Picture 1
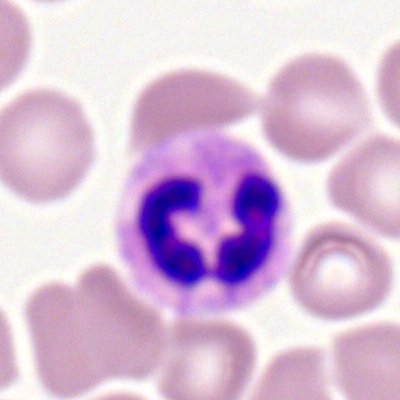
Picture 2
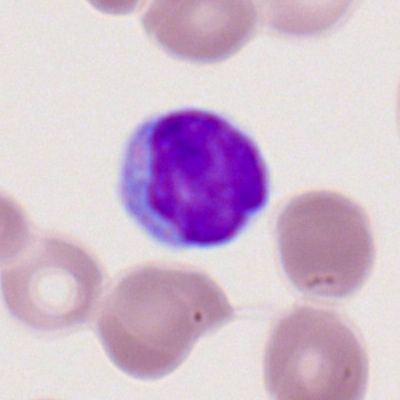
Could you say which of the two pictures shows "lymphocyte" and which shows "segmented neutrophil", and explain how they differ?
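The lobed cell in picture 1 is a segmented neutrophil; the cell in picture 2 is a lymphocyte. Both have a smooth, round outline, and neither shows nucleoli.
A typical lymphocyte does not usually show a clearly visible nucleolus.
Their chromatin is alike as well: dark purple and densely clumped in the neutrophil, dense and coarsely clumped in the lymphocyte.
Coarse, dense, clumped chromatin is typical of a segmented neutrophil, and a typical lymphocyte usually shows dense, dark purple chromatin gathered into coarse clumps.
The nucleus separates them: divided into several lobes in the neutrophil, filling most of the cell in the lymphocyte. The cytoplasm differs too, being abundant and pale pinkish-lilac with only fine, faint granules in the neutrophil, but a narrow pale blue crescent on the left side, without coarse granules, in the lymphocyte.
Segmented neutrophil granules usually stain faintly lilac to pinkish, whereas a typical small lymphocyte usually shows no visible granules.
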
